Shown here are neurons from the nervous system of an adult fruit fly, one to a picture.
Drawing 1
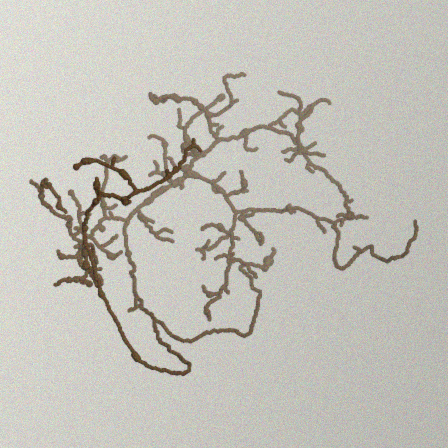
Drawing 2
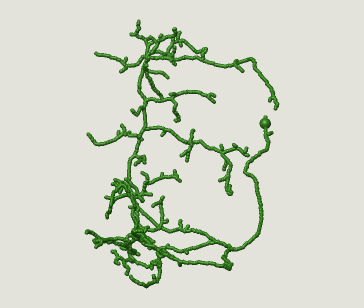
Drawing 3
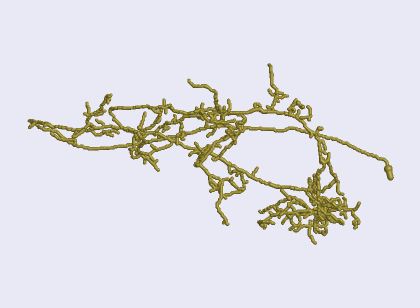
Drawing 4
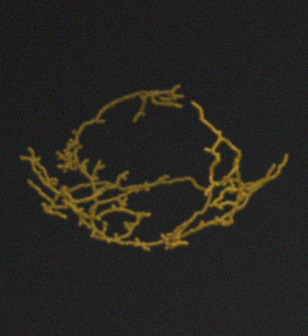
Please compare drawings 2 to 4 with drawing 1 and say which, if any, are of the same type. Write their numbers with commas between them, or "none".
2, 4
